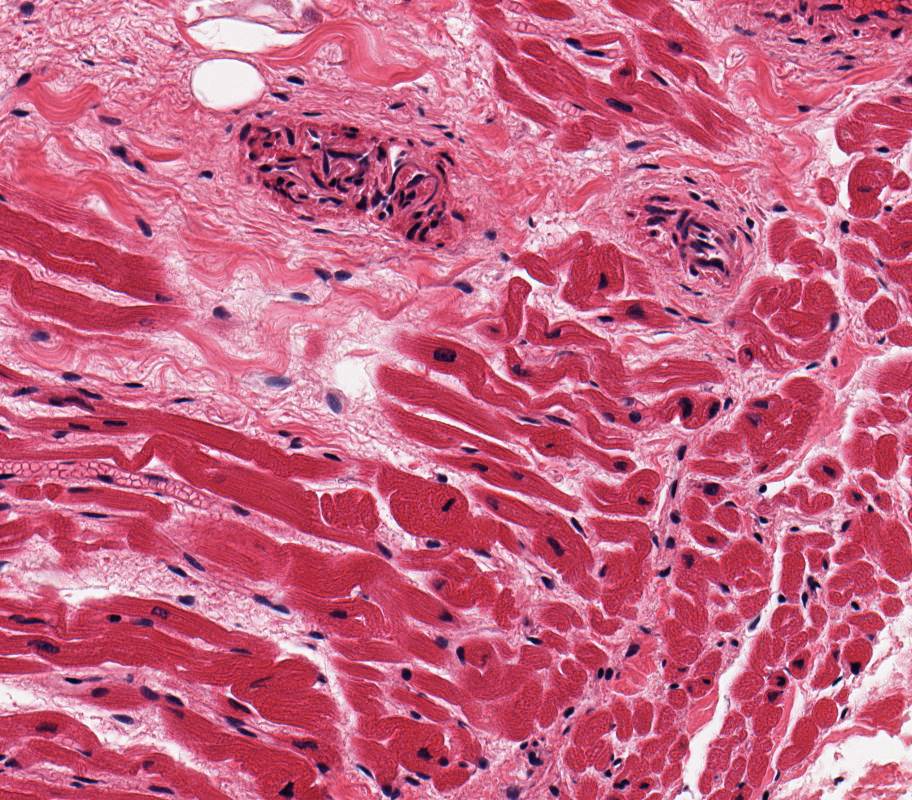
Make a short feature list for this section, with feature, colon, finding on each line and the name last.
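Lengthwise fibres: left and lower part of the field
Cross-cut fibres: mostly toward the right, some oblique
Branching: lengthwise-cut fibres branch and rejoin one another
Connective tissue: upper left, pale and loose, wavy pink collagen bundles
Small bundles: two, rounded, at top centre in the connective tissue, with many dark wavy elongated nuclei
Name: atrial appendage of the heart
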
